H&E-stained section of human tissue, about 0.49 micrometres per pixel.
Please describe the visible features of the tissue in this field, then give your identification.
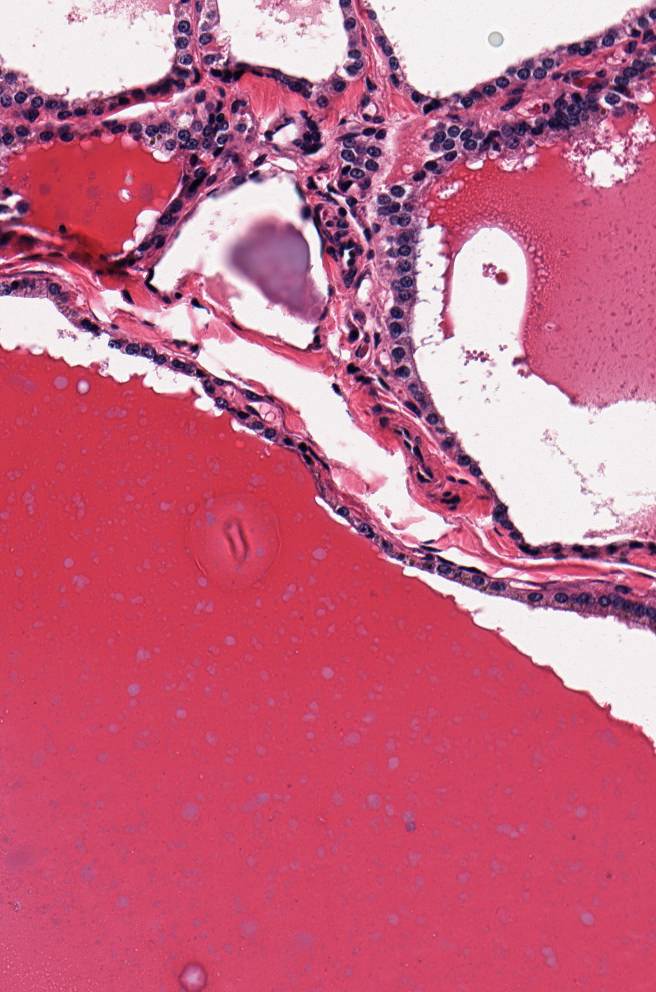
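First, follicles: one very large colloid-filled follicle occupies most of the lower left of the field. Next, lining: a single layer of low cuboidal to flattened epithelial cells. Then nuclei: small, round and dark-staining. Last, colloid: an even deep pink, dotted with small pale round vacuoles. The tissue is thyroid.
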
